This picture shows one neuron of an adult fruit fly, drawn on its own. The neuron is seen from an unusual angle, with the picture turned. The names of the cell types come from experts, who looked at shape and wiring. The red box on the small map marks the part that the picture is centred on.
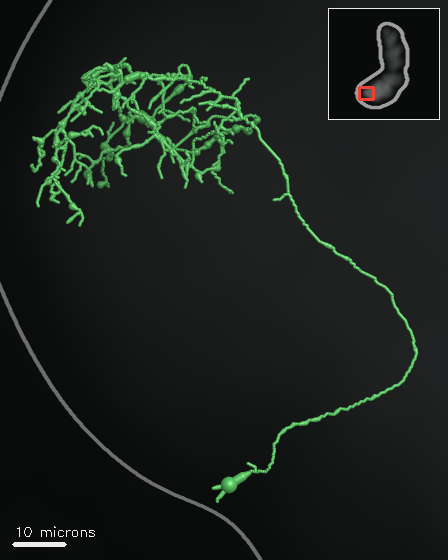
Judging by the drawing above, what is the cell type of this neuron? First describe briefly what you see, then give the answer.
The cell body is at the bottom of the picture. From top to bottom in the picture it spans about 90 microns. Dozens of branch ends can be seen. It is a central-brain intrinsic neuron. It is of cell type CB4084.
